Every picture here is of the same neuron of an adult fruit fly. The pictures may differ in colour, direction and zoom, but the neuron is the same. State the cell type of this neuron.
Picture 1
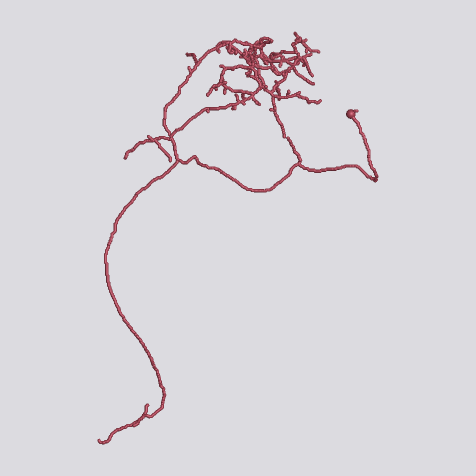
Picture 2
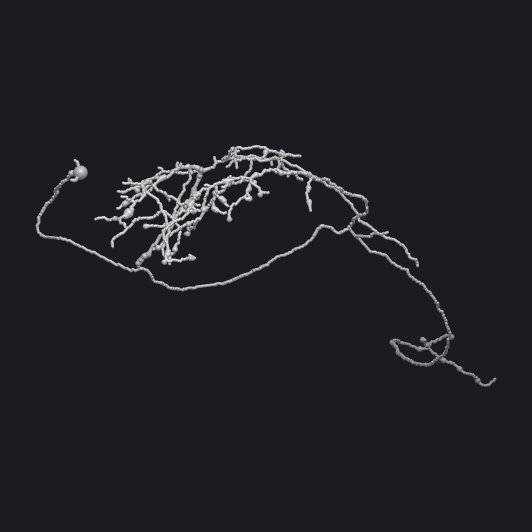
SMP483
